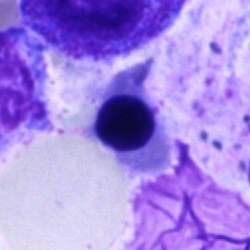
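Erythroblast, central cell of a stained human bone marrow smear. Chromatin uniformly dense and very dark, no visible internal pattern. Cytoplasm pale grey-blue, tapering into a single pointed projection at the top. Outline irregular and angular rather than smoothly round.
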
